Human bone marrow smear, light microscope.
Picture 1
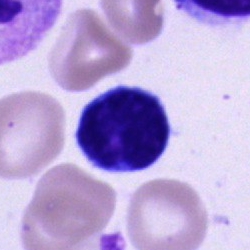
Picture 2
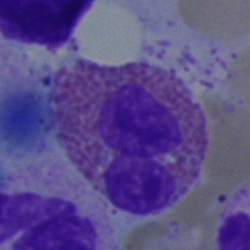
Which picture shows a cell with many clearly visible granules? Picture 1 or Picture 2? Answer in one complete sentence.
Many granules can be seen in the cytoplasm of the cell in picture 2.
